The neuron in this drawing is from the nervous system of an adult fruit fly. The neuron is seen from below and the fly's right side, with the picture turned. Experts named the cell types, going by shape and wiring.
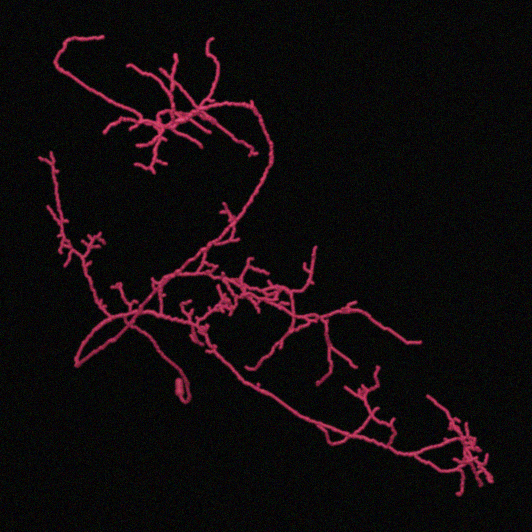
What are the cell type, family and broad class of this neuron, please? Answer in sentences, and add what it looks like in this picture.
Its cell type is IN01A050. Its family is hemilineage 01A. Its broad class is nerve-cord intrinsic neuron. Dozens of branch ends can be seen. As drawn here it is about as wide as it is tall.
